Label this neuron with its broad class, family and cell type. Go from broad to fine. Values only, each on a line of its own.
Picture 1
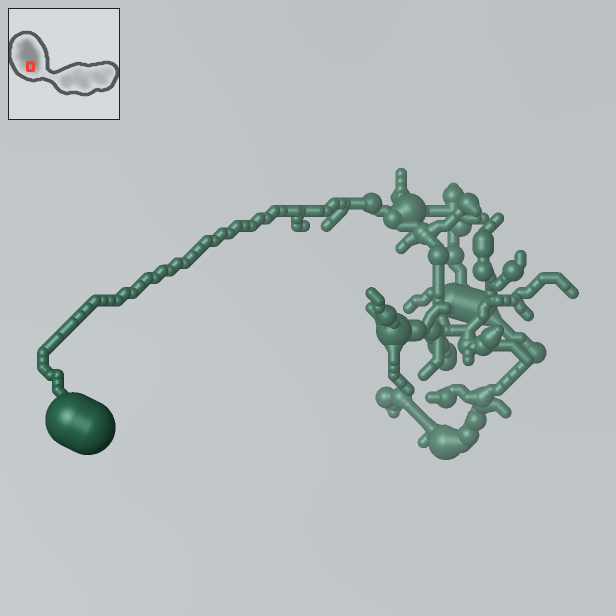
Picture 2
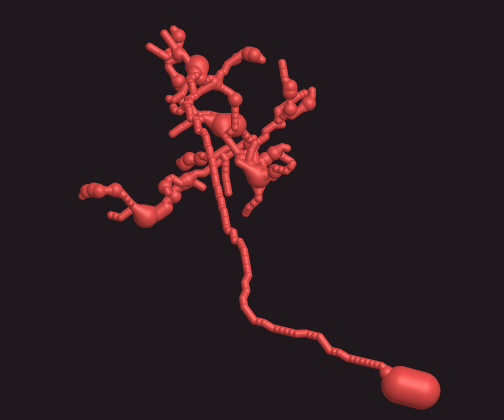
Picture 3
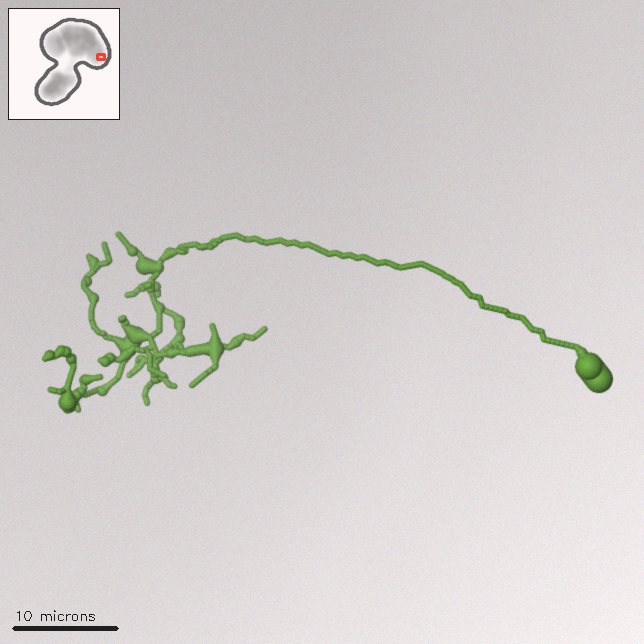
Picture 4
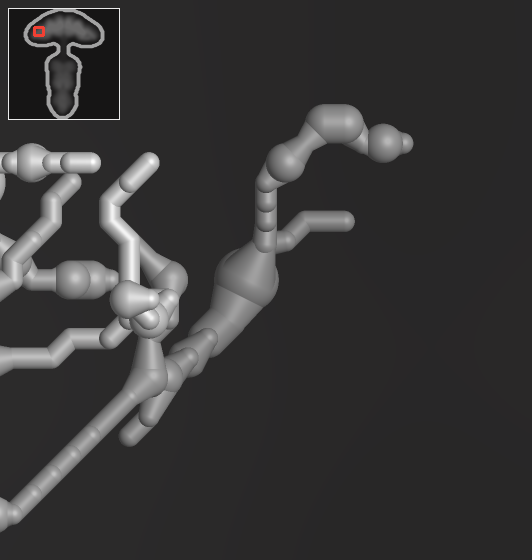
optic-lobe intrinsic neuron
Cm
Cm2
